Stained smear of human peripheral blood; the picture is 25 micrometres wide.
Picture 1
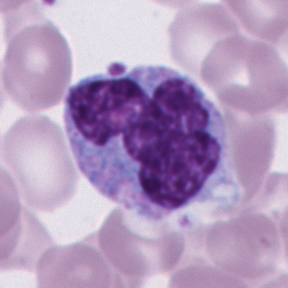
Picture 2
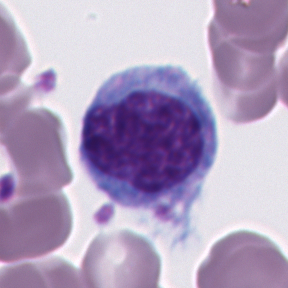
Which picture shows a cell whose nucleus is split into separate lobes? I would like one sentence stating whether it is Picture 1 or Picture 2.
What is divided into lobes is the nucleus of the cell in Picture 1.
